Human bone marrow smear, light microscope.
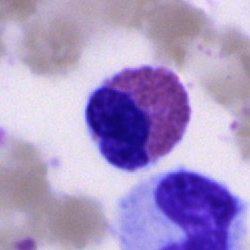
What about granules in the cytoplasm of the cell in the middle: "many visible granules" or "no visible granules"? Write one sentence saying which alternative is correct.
Visible granules are present in great number in its cytoplasm.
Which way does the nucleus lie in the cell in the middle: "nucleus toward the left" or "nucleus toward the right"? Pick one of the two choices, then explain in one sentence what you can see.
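Nucleus toward the left. The nucleus sits against the left side of the cell.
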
